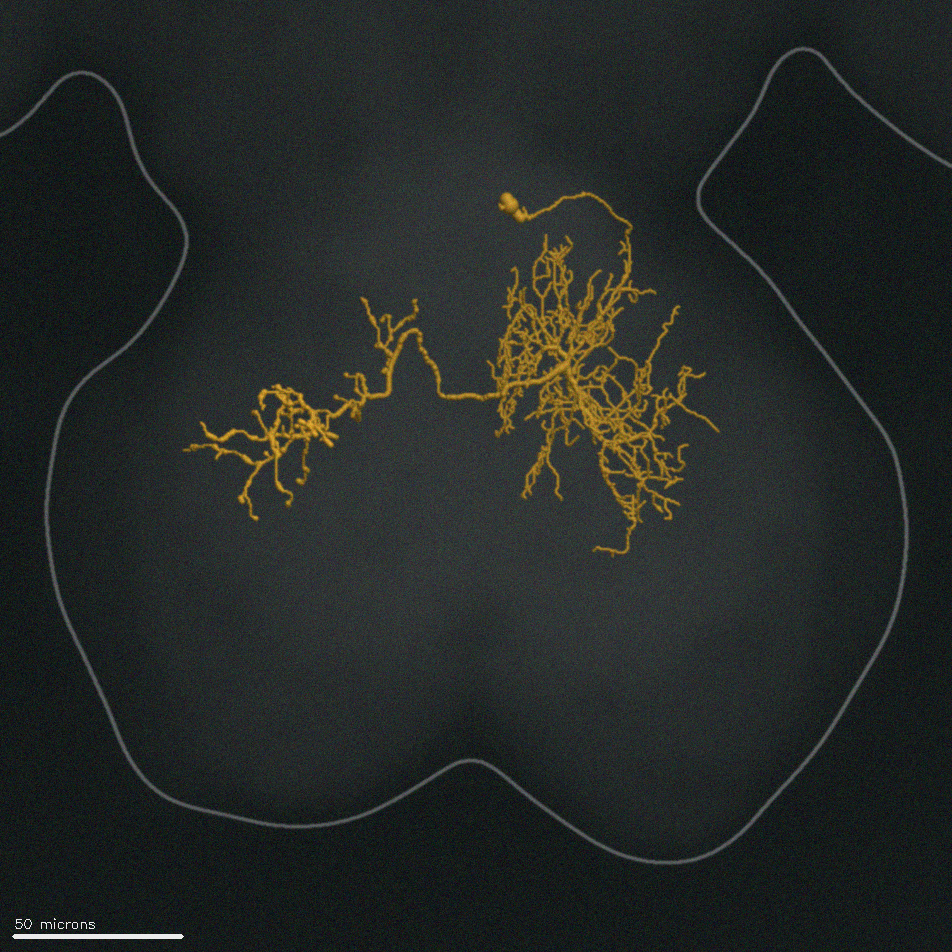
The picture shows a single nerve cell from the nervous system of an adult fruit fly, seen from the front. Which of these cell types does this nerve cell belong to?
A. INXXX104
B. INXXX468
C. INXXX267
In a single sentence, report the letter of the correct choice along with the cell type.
In option A is INXXX104, which is the cell type of the nerve cell.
